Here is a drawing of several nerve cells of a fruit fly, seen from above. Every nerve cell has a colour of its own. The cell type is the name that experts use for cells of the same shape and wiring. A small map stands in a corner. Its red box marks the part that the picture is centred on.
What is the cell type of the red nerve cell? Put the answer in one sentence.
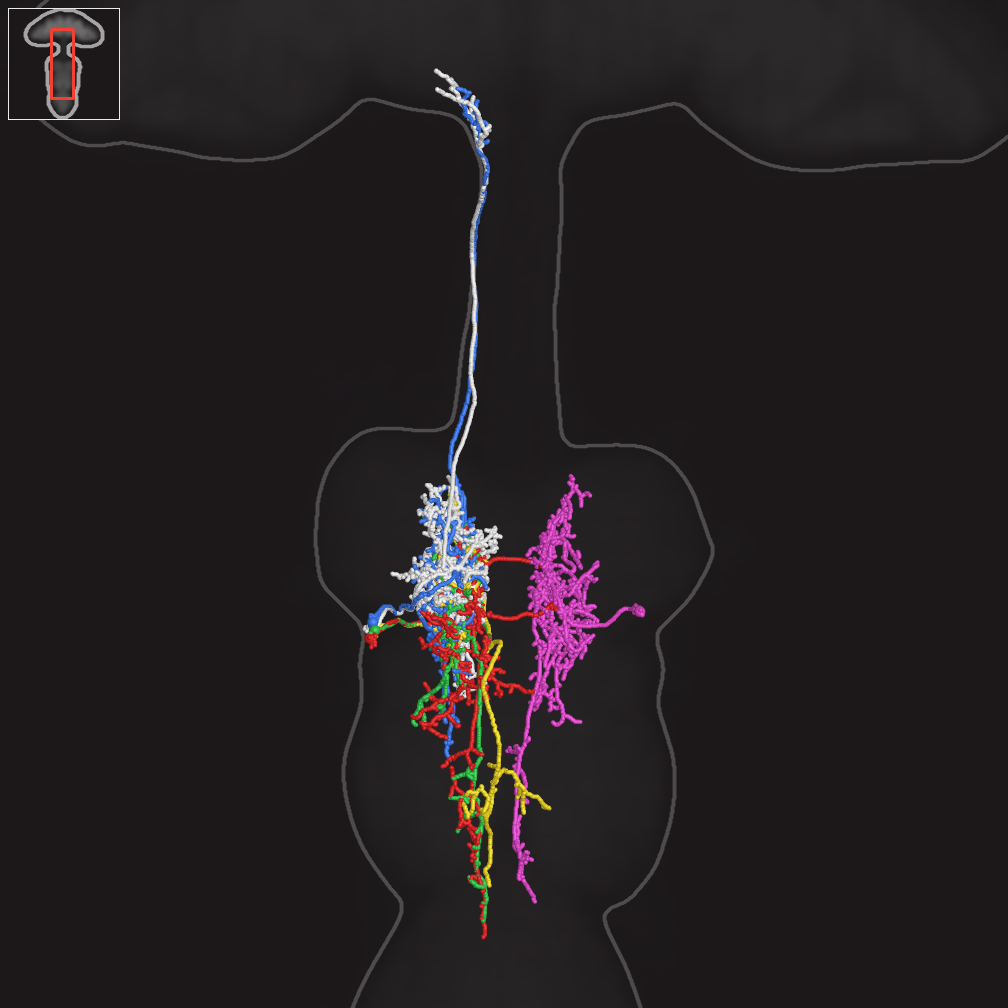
The cell type is IN11A018.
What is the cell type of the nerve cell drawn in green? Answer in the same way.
The cell type is IN11A034.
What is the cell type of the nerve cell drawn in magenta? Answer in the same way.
The cell type is IN11B011.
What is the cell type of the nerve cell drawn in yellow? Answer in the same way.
The cell type is IN11A036.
